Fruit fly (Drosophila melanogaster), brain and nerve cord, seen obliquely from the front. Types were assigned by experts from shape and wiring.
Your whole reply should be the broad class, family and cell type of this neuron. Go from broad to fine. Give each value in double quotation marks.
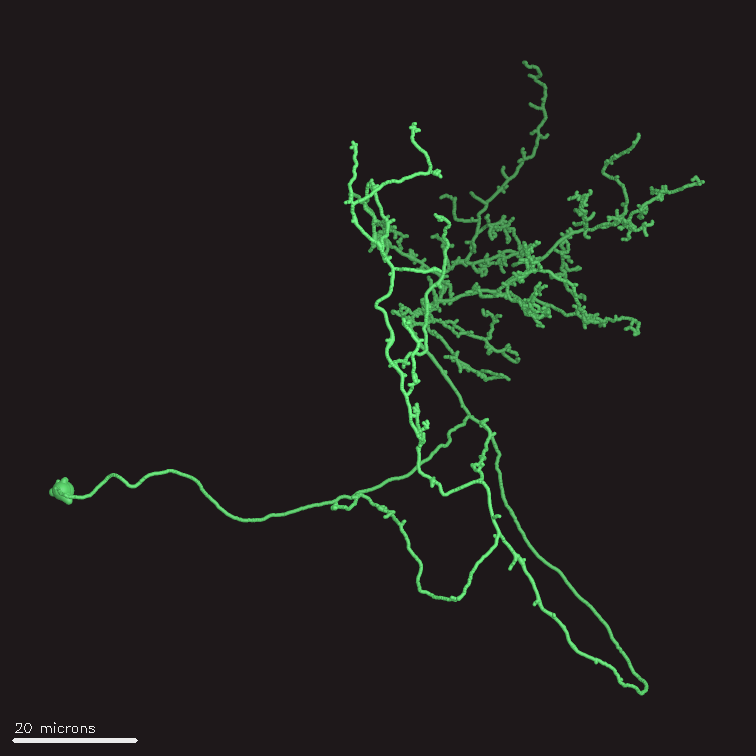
"central-brain intrinsic neuron", "hemilineage VLPl2_posterior", "LHAV2b10"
